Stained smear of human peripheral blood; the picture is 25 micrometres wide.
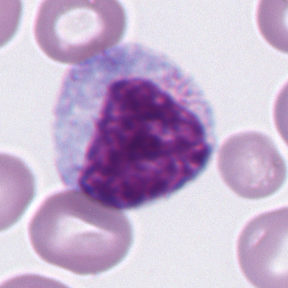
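Myelocyte in a stained peripheral blood smear. Notice the smooth, roughly oval outline, with no projections or blebs on the surface. The nucleus is one single mass, not split into lobes, and fine pinkish-violet granules are scattered through the cytoplasm.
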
